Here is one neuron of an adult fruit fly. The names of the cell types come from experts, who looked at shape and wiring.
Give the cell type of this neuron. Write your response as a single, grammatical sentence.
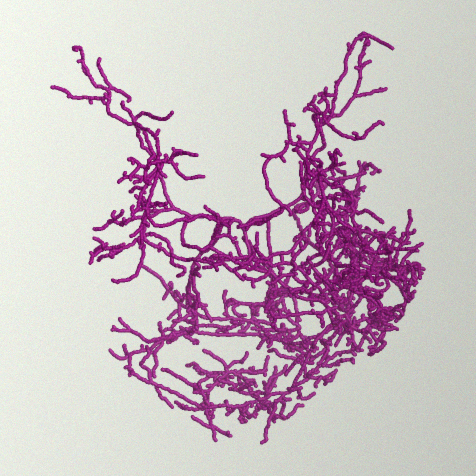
The neuron here is of the cell type PS088.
